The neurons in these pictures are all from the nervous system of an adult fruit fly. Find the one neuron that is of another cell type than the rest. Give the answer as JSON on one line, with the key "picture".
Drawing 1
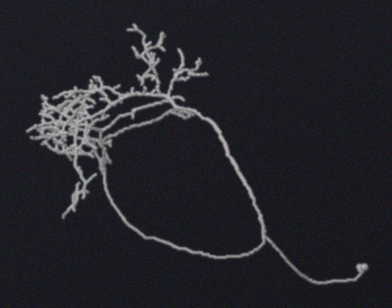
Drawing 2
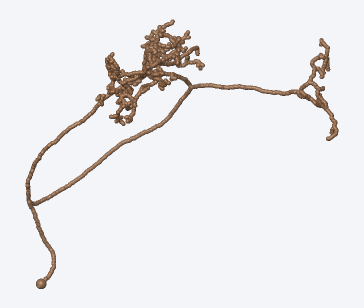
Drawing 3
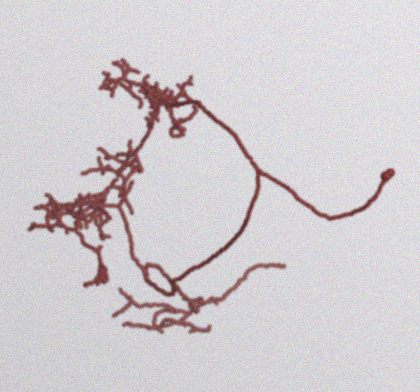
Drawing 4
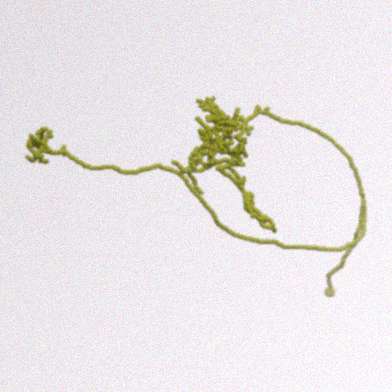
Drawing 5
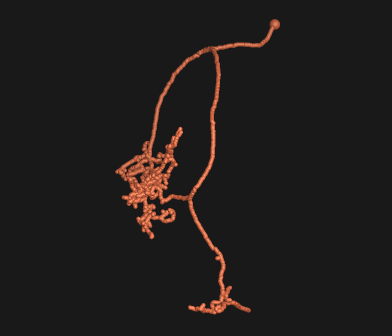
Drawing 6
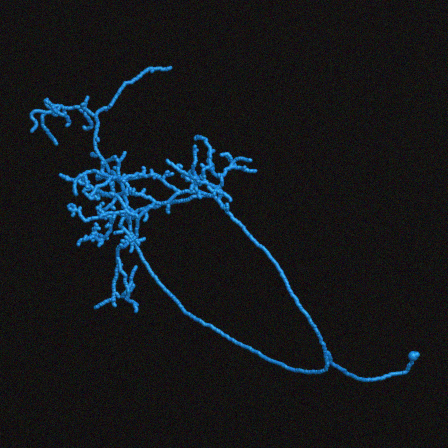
{"picture": 4}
